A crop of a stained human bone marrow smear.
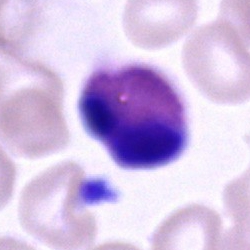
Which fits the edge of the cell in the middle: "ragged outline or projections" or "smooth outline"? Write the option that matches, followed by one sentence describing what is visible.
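Smooth outline. The cell border is smooth, without hair-like projections.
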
